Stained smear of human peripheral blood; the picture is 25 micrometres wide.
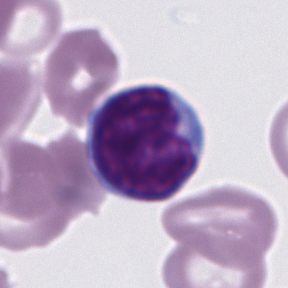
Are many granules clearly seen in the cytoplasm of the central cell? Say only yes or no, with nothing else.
No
